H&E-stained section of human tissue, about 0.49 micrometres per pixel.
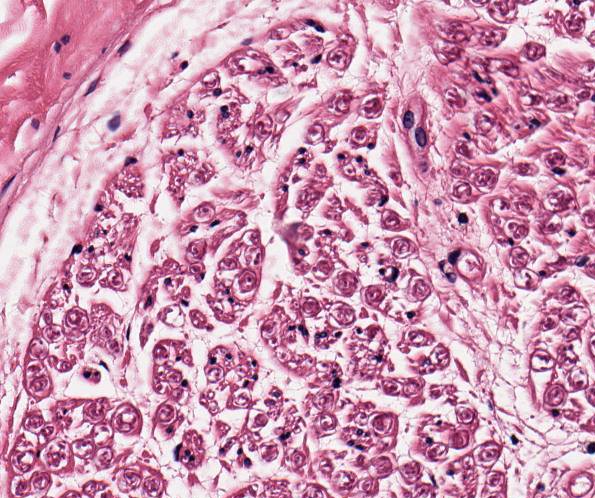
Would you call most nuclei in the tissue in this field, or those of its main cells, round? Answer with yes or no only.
Yes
